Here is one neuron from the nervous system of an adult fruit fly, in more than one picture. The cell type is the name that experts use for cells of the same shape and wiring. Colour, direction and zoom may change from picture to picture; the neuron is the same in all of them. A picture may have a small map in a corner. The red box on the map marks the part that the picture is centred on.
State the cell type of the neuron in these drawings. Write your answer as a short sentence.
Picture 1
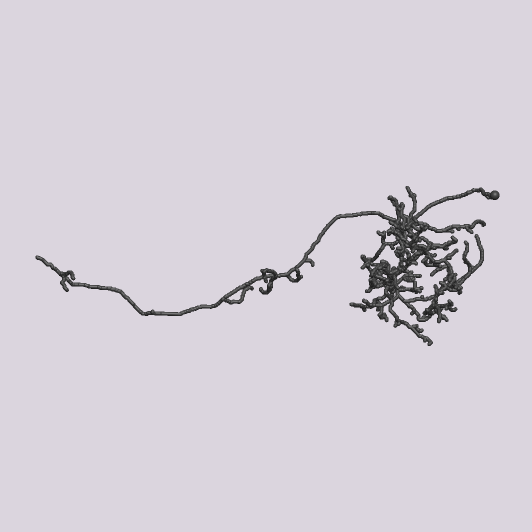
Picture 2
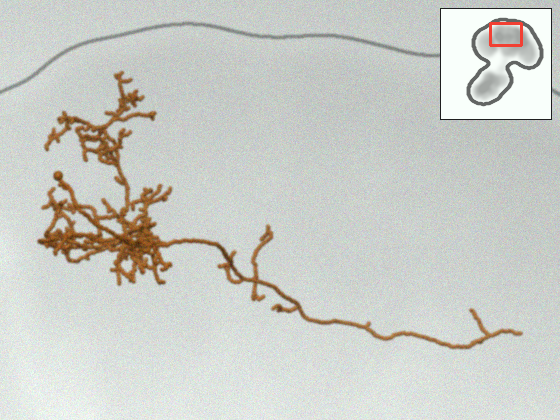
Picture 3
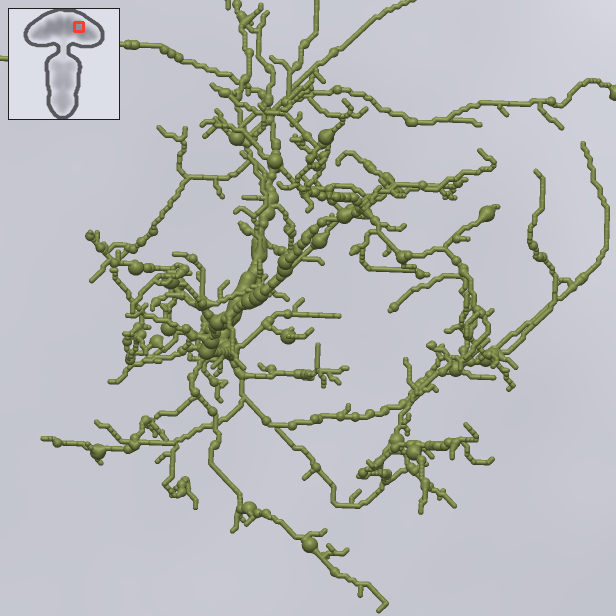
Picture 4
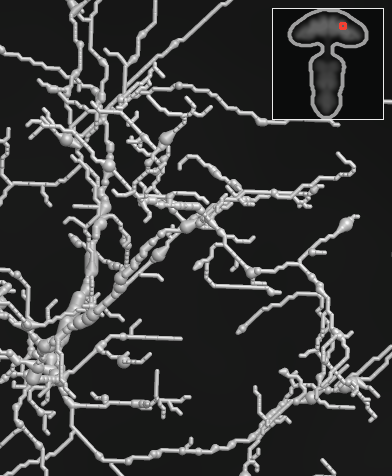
The cell type is AVLP189_b.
